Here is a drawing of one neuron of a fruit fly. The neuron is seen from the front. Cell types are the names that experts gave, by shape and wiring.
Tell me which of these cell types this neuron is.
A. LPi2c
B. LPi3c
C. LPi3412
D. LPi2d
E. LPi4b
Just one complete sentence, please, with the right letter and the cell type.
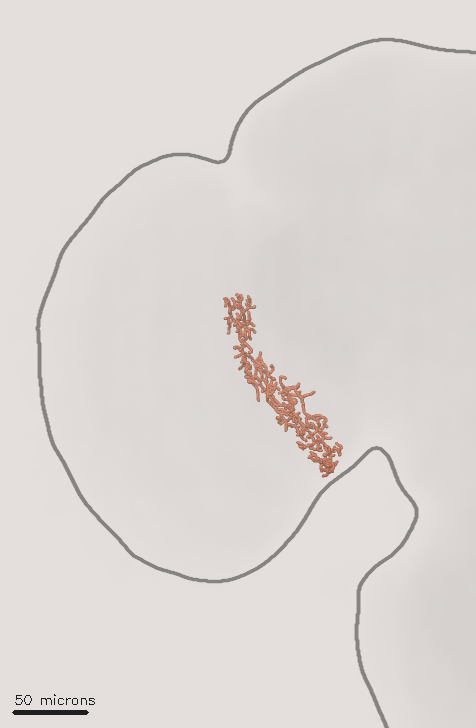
Of all the options, it is A, LPi2c, that is the neuron's cell type.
